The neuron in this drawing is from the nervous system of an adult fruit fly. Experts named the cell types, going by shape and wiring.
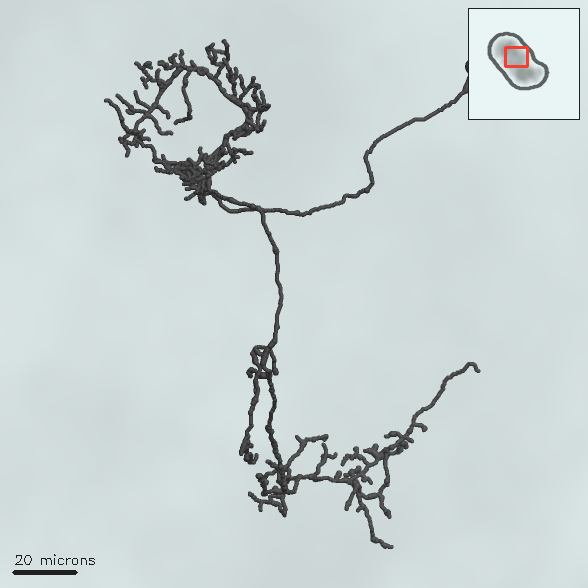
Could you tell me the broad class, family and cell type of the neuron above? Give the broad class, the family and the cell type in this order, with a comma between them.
central-brain intrinsic neuron, class CX, ExR8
